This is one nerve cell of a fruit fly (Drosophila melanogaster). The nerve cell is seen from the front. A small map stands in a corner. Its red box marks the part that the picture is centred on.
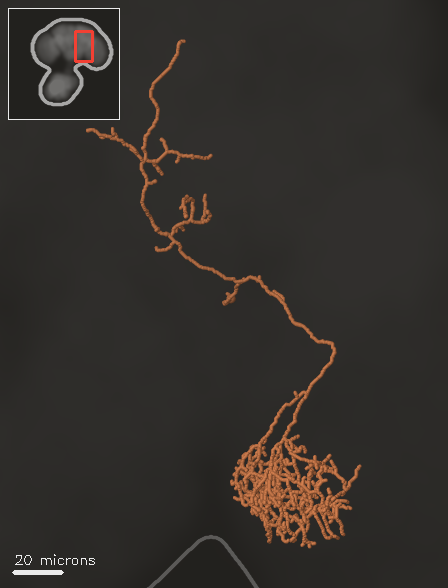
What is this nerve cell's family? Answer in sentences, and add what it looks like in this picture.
Its family is hemilineage VPNp&v1_ventral. It is a visual projection neuron. From top to bottom in the picture it spans about 200 microns. The picture shows dozens of branch ends.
